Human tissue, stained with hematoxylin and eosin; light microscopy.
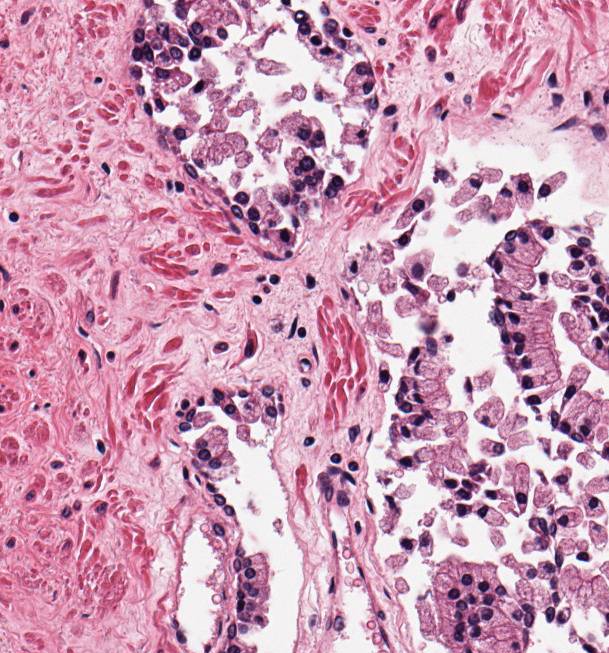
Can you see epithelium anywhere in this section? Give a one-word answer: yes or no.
Yes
